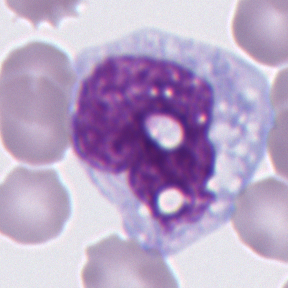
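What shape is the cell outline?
Irregular and angular, not round.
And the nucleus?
Irregular and folded, with indented edges.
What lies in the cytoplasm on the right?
Many small clear vacuoles, in pale grey-blue cytoplasm.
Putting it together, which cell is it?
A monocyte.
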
